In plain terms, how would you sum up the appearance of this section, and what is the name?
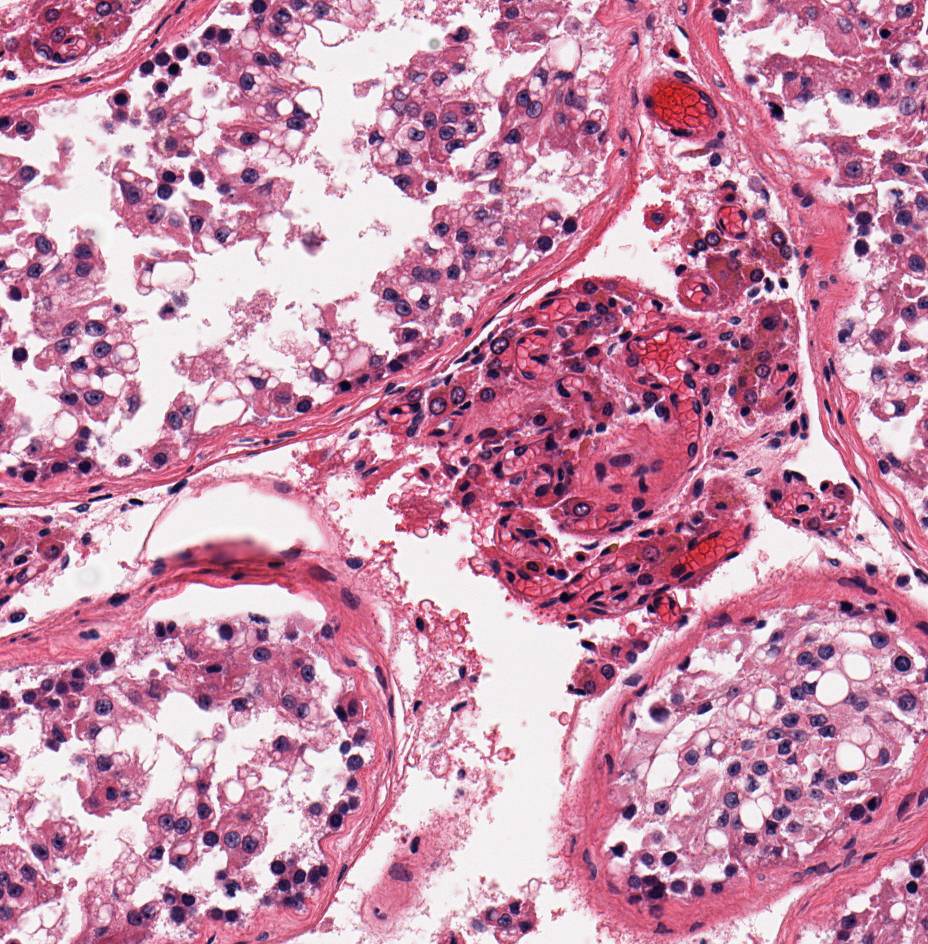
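Several rounded tubules cut across, with a compact cluster of polygonal cells between them at the centre: abundant eosinophilic cytoplasm, round nuclei. Inside the tubules, cells lie loosely, many detached in the lumen, leaving empty space; round nuclei, some small and dark, some larger and paler. It's testis.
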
